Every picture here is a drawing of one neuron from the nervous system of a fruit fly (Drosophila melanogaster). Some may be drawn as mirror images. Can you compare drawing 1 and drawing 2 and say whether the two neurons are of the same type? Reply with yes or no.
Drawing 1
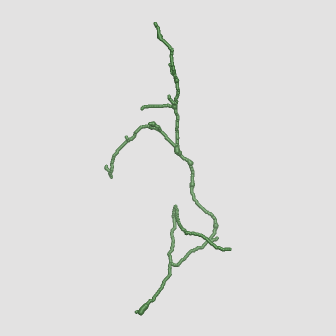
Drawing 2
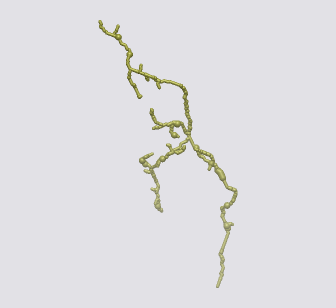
no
